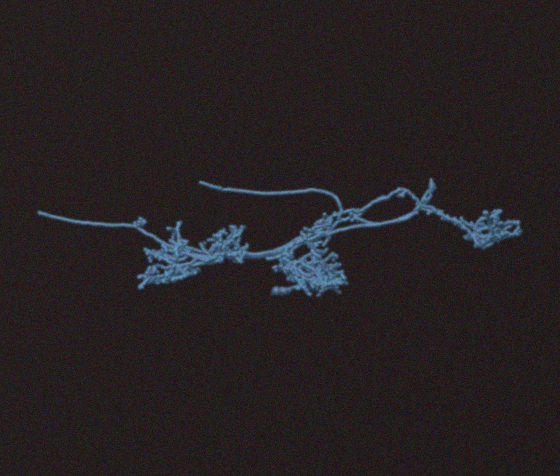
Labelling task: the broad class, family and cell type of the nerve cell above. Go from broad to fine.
ascending neuron; hemilineage 05B; AN05B021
